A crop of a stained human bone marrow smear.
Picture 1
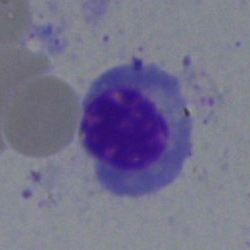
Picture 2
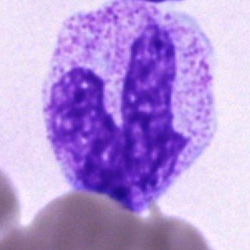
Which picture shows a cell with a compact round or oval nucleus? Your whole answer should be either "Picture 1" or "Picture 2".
Picture 1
